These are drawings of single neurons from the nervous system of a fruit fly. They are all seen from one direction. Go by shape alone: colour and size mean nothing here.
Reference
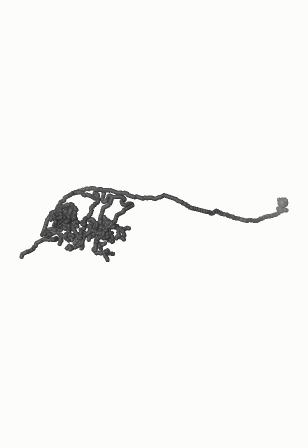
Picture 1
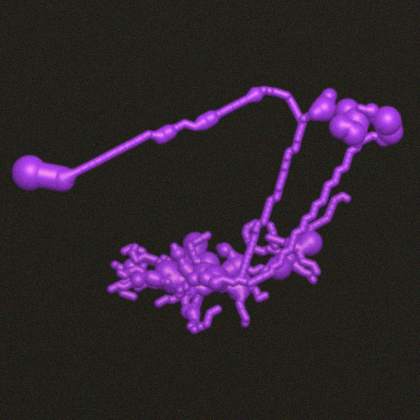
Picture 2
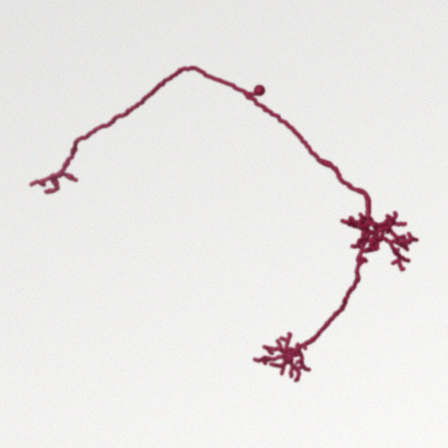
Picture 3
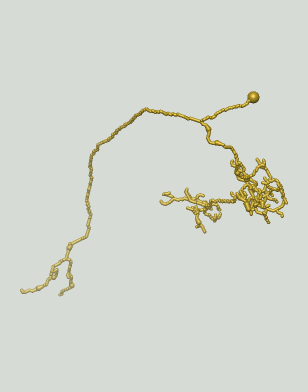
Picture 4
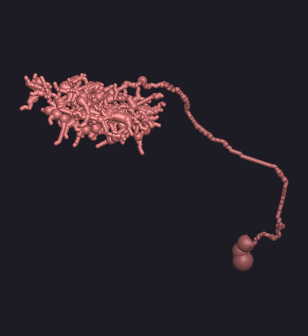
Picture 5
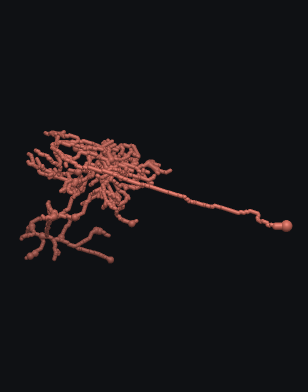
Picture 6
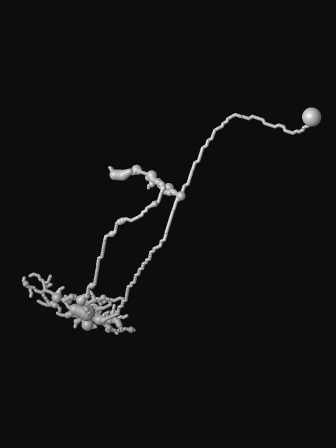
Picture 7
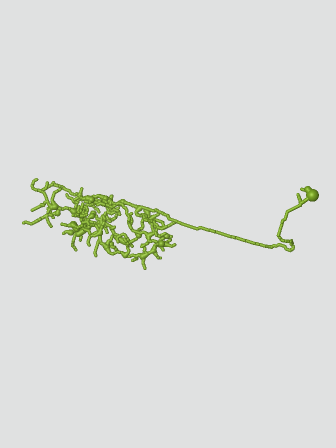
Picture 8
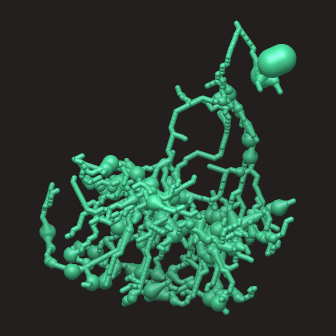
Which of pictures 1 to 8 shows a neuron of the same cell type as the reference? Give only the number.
8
